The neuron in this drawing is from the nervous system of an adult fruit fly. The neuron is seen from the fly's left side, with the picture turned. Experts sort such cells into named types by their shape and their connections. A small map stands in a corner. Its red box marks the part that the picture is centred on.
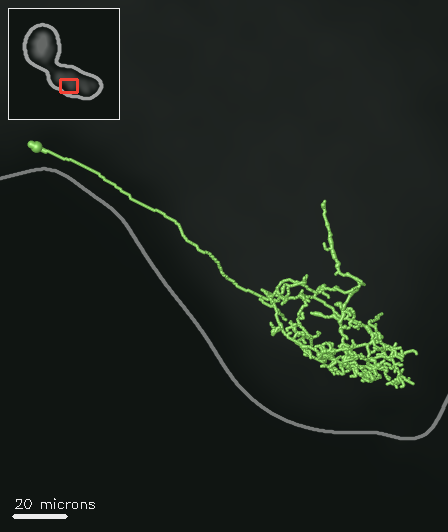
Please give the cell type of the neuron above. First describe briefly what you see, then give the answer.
Its cell body lies at the upper left of the picture. By the scale bar it is about 150 microns wide in this view. The picture shows dozens of branch ends. It is a nerve-cord intrinsic neuron. It is of cell type IN14A078.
